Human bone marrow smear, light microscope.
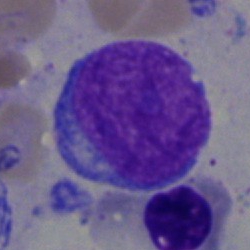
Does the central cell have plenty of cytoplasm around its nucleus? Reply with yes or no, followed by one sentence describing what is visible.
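No. The nucleus fills most of the cell, leaving a crescent of cytoplasm on the left side.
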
